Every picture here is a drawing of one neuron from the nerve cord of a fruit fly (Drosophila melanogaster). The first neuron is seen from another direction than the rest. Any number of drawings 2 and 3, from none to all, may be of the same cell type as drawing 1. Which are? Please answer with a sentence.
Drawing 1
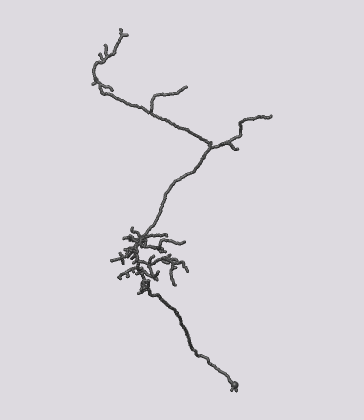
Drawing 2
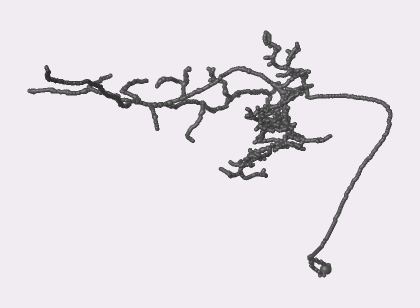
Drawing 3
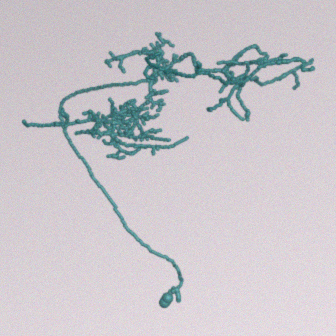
None of them is of the same cell type.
